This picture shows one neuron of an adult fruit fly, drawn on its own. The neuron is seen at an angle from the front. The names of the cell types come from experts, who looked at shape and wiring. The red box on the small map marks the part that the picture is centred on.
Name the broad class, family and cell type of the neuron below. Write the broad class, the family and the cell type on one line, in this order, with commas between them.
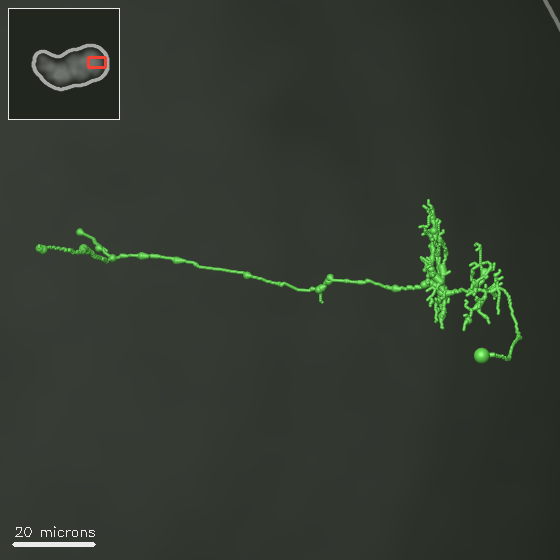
optic-lobe intrinsic neuron, TmY, TmY3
